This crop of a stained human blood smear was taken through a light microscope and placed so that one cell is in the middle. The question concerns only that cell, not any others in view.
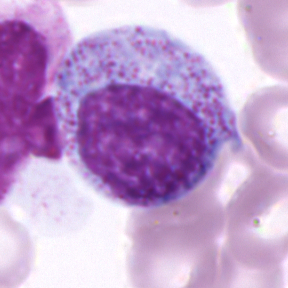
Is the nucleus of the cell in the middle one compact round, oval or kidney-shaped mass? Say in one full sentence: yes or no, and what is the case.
Yes, there is a single compact nucleus of round, oval or kidney shape in the cell.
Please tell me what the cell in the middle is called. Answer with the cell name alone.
promyelocyte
